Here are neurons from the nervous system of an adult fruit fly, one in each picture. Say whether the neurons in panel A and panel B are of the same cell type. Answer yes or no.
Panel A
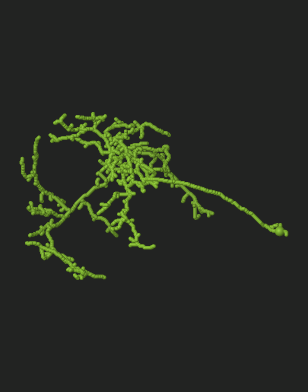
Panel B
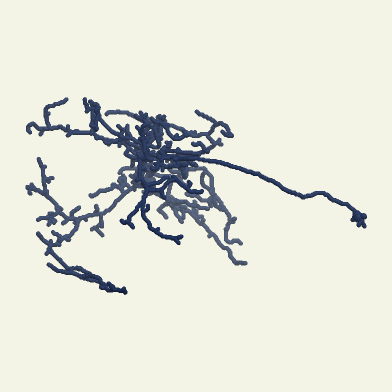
yes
